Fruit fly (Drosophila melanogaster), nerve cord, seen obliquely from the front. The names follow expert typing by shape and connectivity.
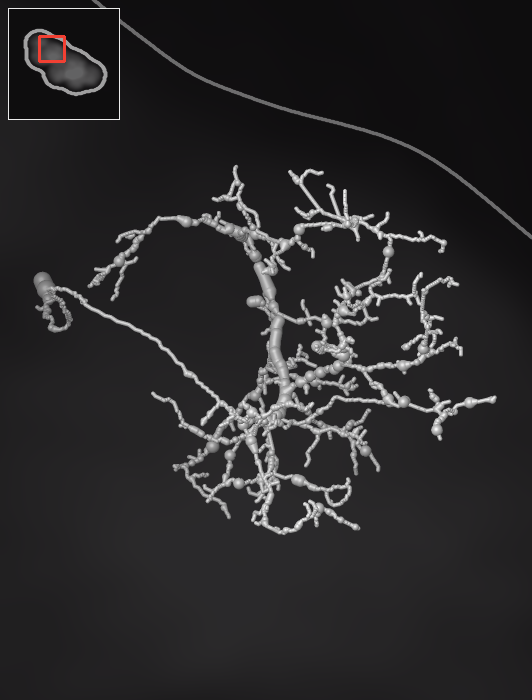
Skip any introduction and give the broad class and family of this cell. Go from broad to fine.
nerve-cord intrinsic neuron; hemilineage 20A.22A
